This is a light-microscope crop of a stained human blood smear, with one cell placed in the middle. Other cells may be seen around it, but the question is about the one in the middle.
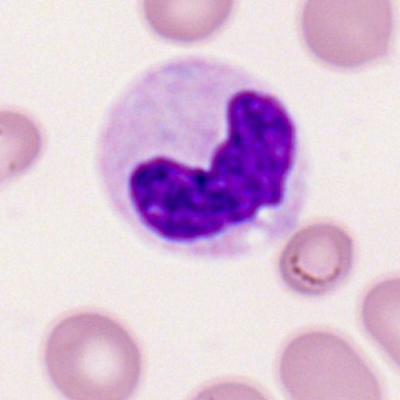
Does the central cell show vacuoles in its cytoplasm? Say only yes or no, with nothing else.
Yes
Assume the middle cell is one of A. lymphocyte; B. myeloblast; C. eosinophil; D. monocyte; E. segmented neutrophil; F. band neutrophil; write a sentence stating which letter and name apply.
The middle of the crop holds a band neutrophil, which points to option F.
